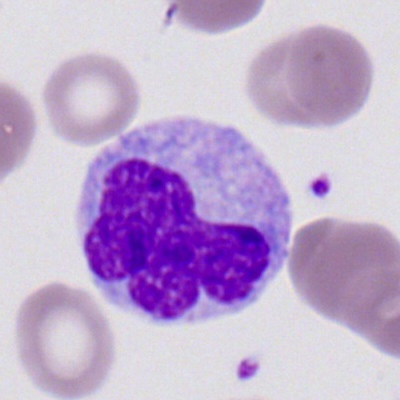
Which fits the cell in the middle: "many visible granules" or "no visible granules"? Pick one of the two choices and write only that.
Many visible granules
